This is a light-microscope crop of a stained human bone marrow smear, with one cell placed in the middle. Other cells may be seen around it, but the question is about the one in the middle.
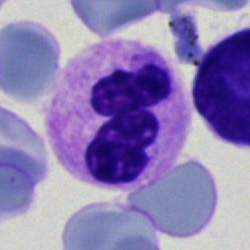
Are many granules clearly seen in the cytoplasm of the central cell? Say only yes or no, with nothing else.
Yes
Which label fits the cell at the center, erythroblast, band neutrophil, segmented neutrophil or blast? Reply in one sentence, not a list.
In this smear crop, the middle cell is a segmented neutrophil.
